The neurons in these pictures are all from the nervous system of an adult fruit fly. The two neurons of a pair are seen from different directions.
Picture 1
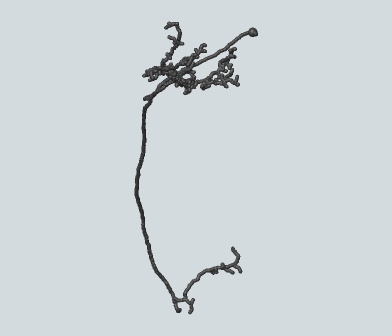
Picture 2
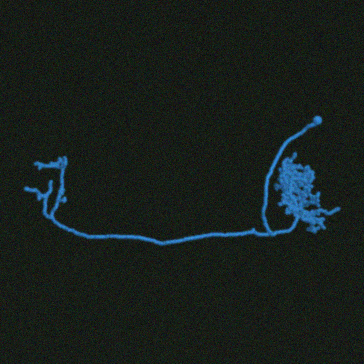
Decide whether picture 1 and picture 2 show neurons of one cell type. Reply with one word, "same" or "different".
same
